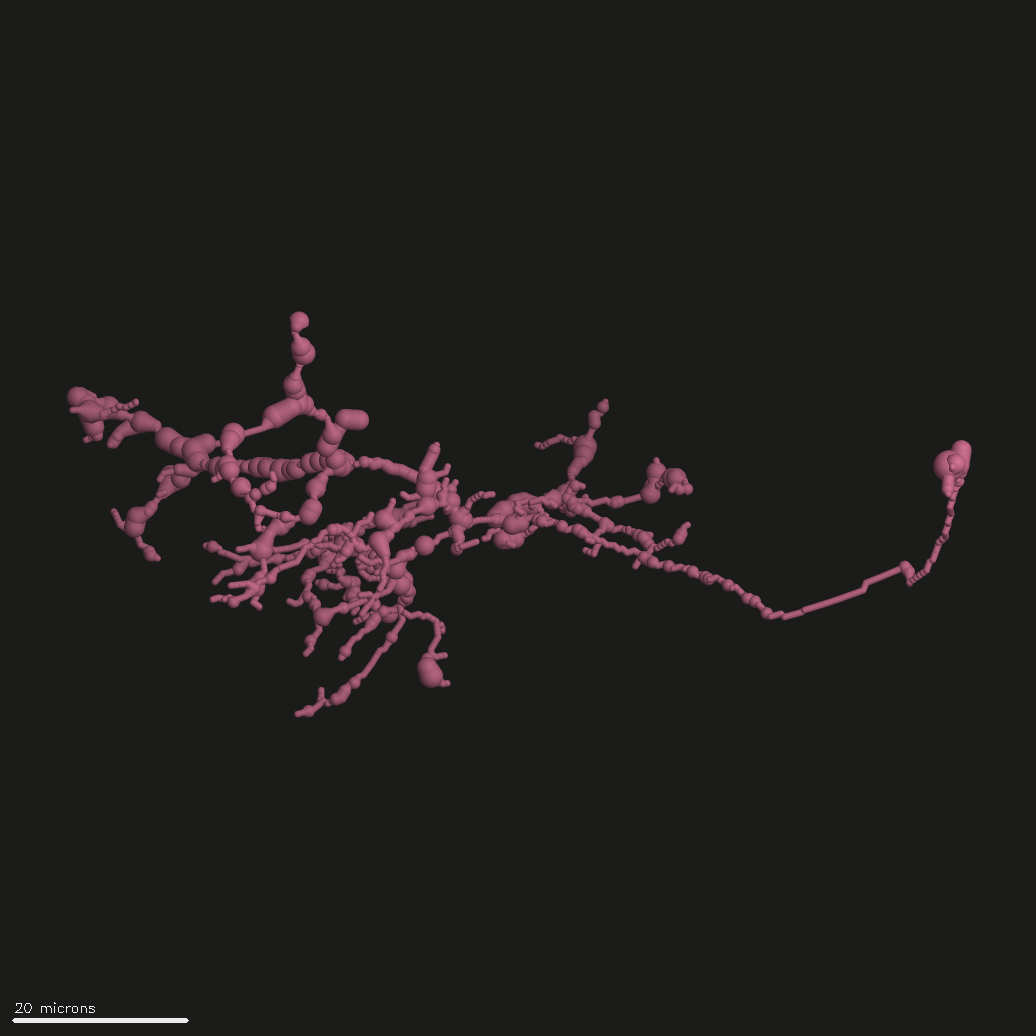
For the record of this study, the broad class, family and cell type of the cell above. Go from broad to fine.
nerve-cord intrinsic neuron; hemilineage 13B; IN13B057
